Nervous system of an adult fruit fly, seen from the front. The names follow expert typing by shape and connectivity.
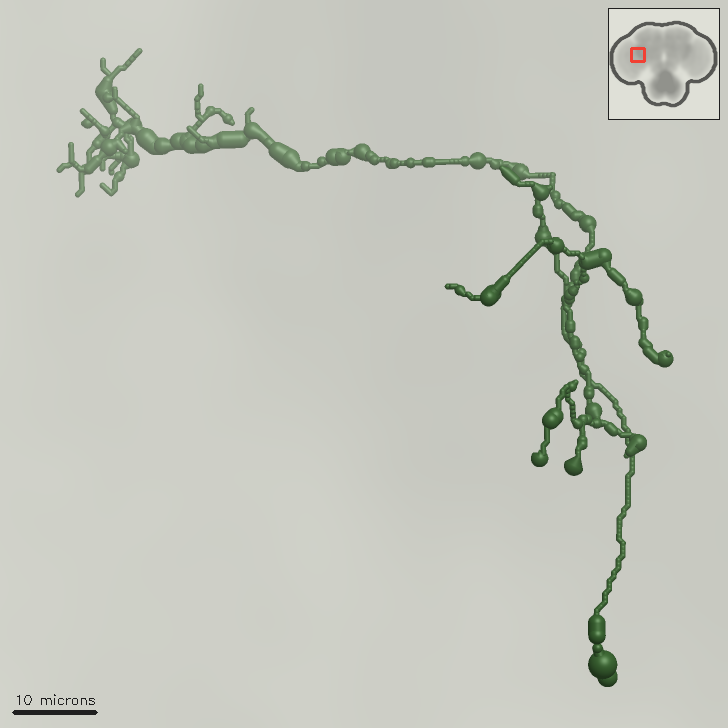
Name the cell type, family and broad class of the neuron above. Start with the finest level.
LC12; LC; visual projection neuron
